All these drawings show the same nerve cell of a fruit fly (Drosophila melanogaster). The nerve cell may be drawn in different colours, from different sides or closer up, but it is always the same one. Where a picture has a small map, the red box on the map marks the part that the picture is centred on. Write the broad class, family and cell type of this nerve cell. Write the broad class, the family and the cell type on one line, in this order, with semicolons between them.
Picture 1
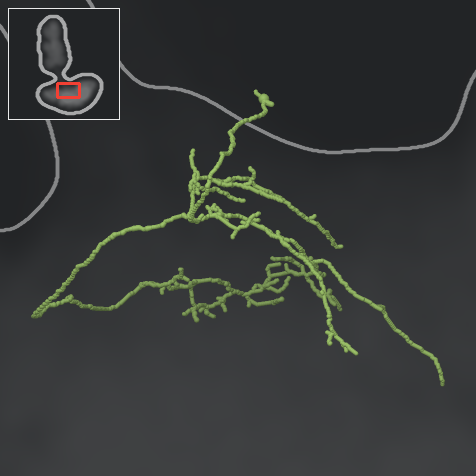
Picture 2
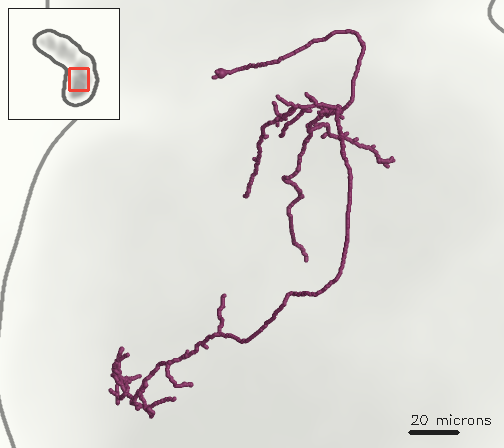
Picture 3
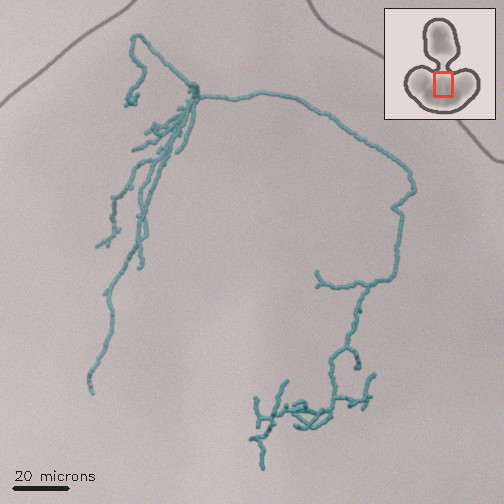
central-brain intrinsic neuron; hemilineage LB19; GNG339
